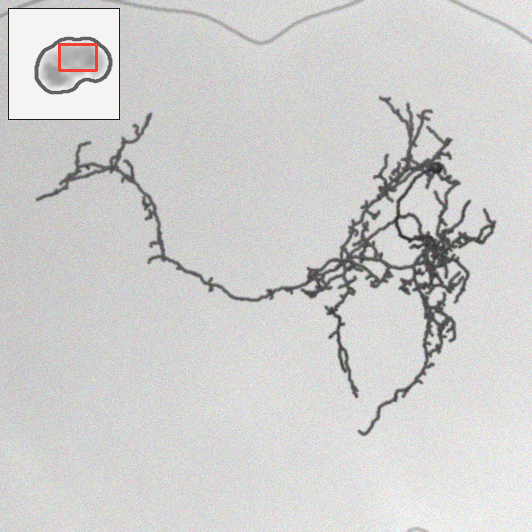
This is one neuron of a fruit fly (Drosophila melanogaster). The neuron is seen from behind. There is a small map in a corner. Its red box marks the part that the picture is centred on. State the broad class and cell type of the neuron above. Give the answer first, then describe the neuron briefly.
It is a central-brain intrinsic neuron. It is of cell type SIP108m. Dozens of branch ends can be seen. As drawn here it is wider than it is tall.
